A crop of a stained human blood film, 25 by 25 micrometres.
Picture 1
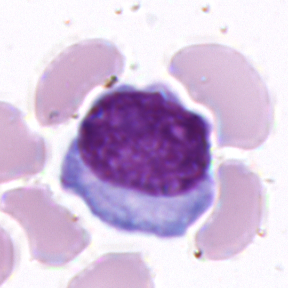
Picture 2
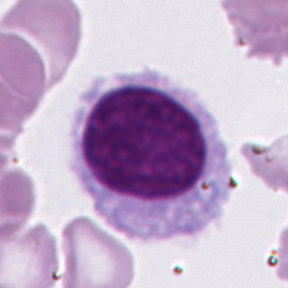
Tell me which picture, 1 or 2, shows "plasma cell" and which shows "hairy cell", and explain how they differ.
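Looking at the pair, I'd put the plasma cell in picture 1 and the hairy cell in picture 2. The edge is where they part most plainly: picture 1 has no hair-like projections, whereas picture 2 has a fuzzy border with many fine, short projections around it. In picture 1, the chromatin is dark purple and coarsely clumped.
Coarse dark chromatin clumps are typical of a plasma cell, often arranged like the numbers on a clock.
In picture 2, no distinct nucleolus is visible in the nucleus.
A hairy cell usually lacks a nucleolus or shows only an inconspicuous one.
The cytoplasm in picture 2 is pale grey-blue.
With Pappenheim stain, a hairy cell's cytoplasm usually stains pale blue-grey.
That nucleus, about 10 micrometres across, fills about 50% of the cell's area, so the cytoplasm takes up roughly the other half.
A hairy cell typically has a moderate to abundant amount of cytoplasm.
The nuclei differ too: oval and about 12 by 9 micrometres in picture 1, and round to oval without indentation or lobes in picture 2, where the cell outline is also round to slightly oval. Picture 1 shows no distinct granules and no clear vacuoles, and picture 2 shows no distinct coarse granules. In picture 1, red cells surround the cell without overlapping it.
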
